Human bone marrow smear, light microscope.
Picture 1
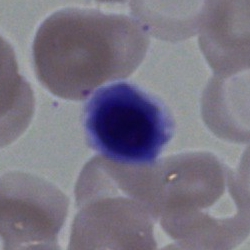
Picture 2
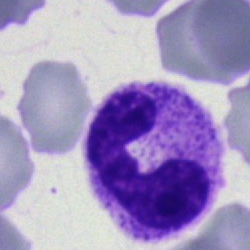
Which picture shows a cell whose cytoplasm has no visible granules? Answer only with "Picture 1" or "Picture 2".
Picture 1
